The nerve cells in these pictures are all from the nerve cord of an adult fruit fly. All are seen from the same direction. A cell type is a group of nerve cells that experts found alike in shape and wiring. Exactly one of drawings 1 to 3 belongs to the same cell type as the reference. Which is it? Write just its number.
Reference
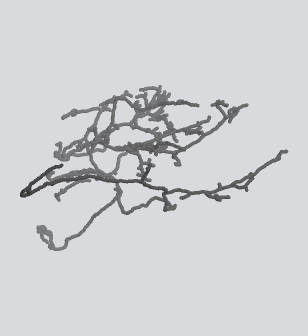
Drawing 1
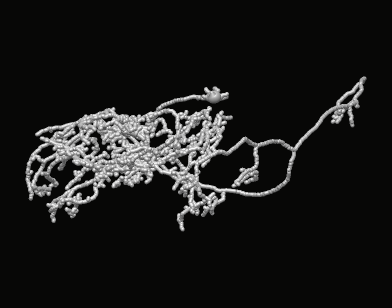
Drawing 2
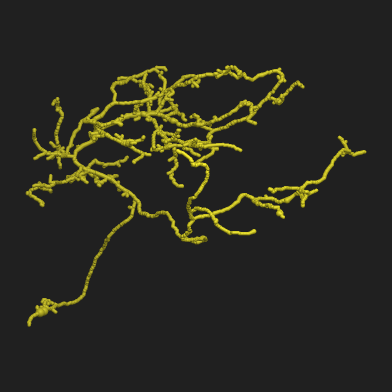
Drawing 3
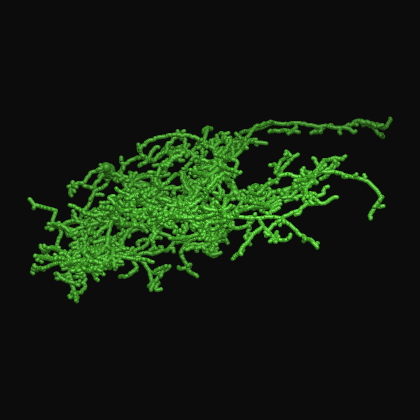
2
